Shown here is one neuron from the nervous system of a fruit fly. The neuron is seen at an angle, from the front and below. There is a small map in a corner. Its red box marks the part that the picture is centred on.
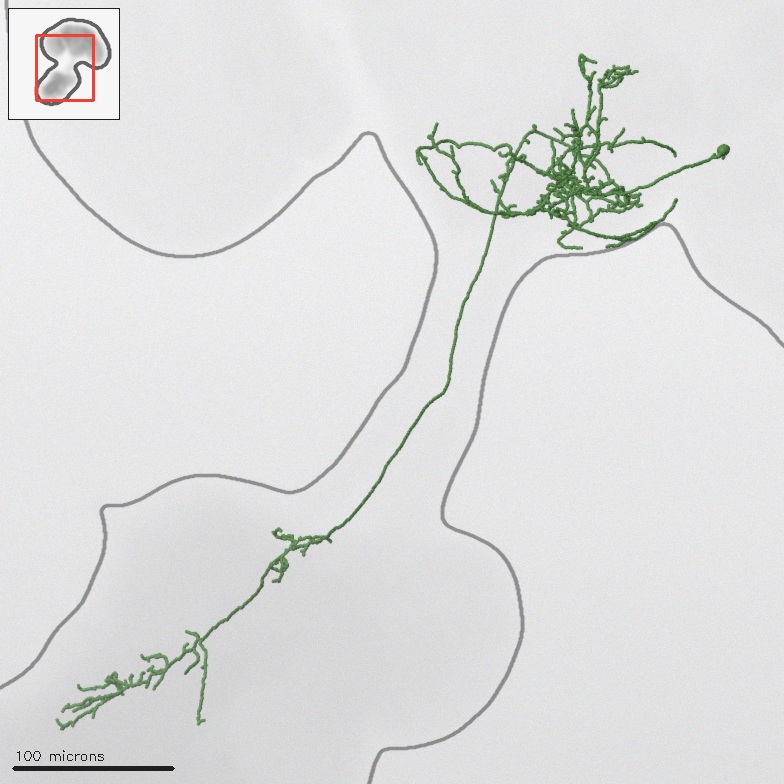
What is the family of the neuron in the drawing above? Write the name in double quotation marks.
"DNge"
